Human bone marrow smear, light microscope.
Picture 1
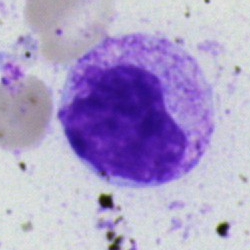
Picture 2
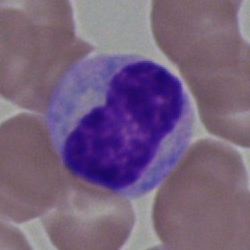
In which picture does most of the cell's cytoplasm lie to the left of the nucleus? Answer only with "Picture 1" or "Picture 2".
Picture 2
